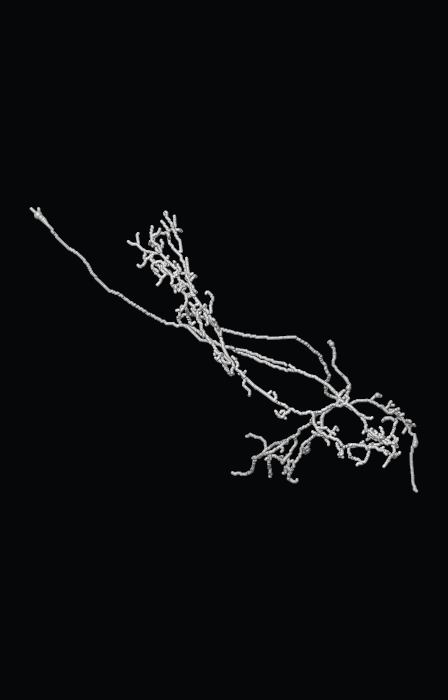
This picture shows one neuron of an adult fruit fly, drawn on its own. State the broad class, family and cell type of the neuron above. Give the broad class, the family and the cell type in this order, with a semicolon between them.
central-brain intrinsic neuron; hemilineage WEDd2; WED082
